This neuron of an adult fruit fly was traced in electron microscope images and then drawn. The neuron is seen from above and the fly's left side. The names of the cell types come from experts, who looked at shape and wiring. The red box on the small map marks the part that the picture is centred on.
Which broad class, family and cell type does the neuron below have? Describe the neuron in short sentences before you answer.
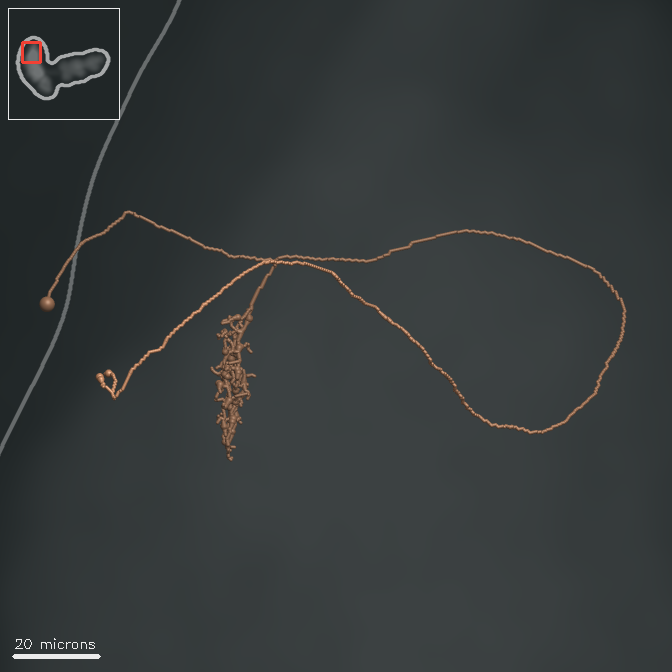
It is in the brain and does not reach the nerve cord. Its cell body lies on the left of the picture. By the scale bar it is about 140 microns wide in this view. Its broad class is visual projection neuron. Its family is MeTu. The cell type is MeTu1.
